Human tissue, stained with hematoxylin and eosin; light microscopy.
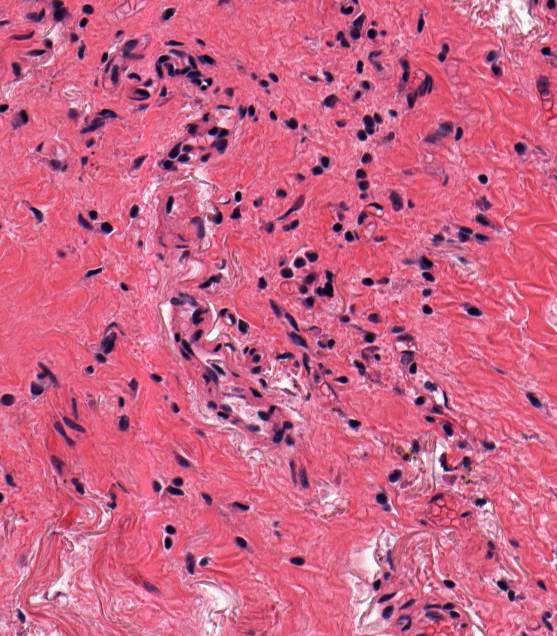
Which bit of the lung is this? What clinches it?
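Dense connective tissue makes up this field. It is dense pink collagenous stroma throughout, with scattered nuclei and no epithelium.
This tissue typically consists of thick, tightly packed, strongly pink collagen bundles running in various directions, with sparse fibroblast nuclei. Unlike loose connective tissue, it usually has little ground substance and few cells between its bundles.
Most nuclei are small, dark and oval to spindle-shaped, with little visible cytoplasm, crowding most in a loose band down the middle.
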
